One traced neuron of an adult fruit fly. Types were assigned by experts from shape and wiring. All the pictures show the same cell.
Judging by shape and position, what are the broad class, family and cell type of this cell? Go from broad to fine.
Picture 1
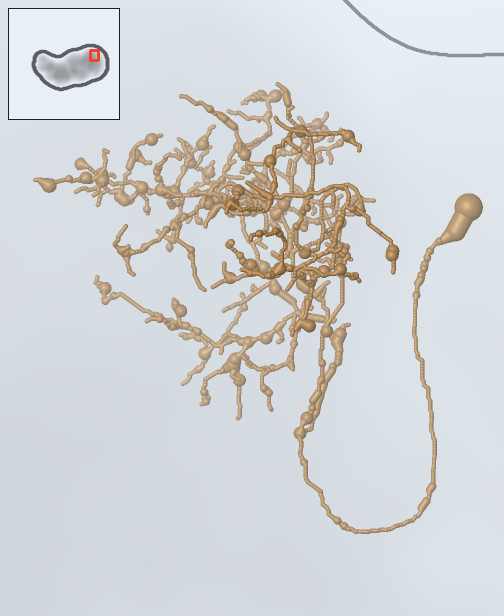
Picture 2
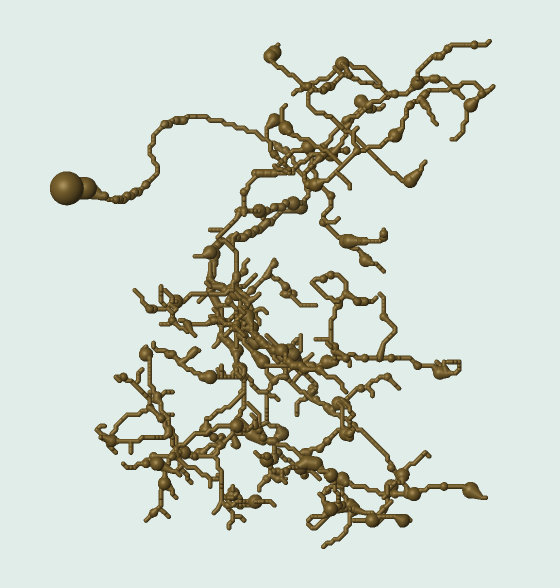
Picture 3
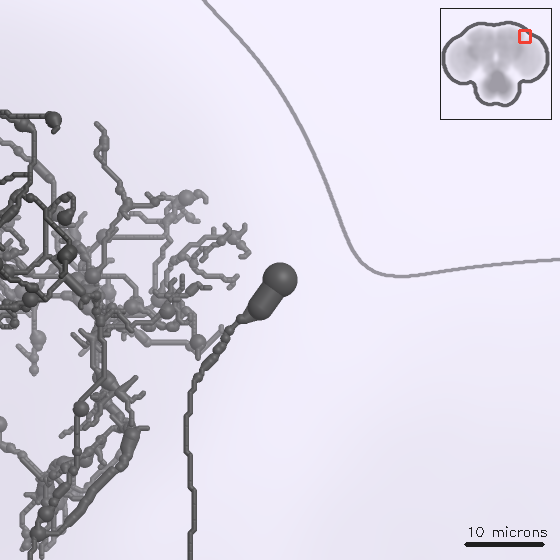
central-brain intrinsic neuron; hemilineage LHl1; CB2861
